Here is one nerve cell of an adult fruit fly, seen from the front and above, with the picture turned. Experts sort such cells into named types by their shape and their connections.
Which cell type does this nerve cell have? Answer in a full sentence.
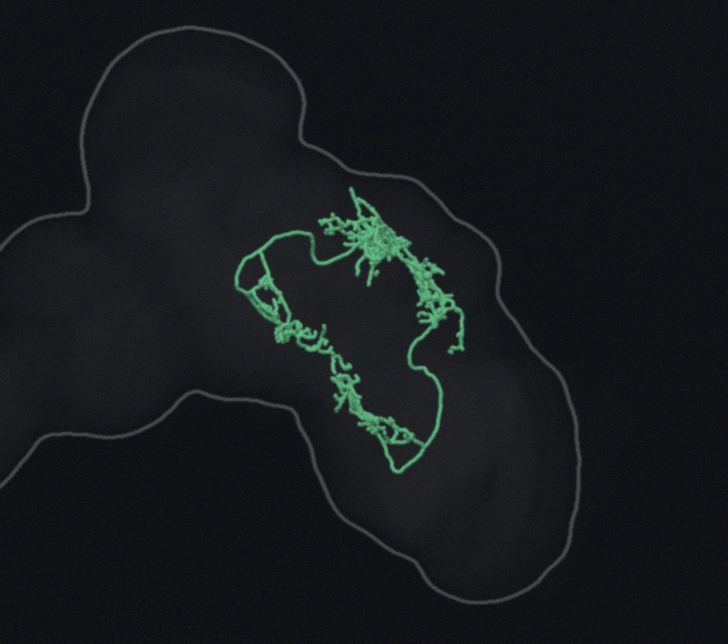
The cell type is FLA016.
